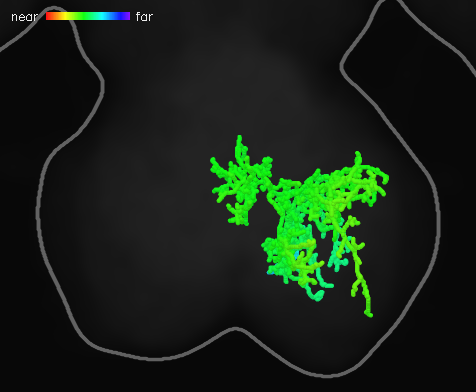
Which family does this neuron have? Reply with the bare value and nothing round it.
hemilineage 03B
